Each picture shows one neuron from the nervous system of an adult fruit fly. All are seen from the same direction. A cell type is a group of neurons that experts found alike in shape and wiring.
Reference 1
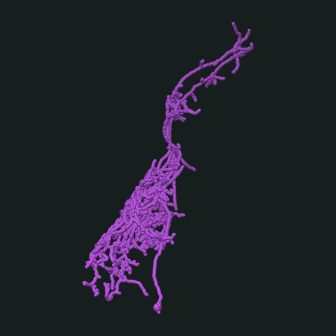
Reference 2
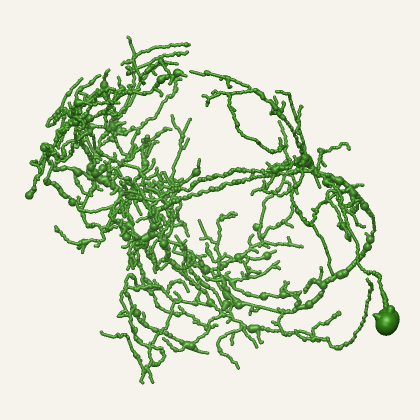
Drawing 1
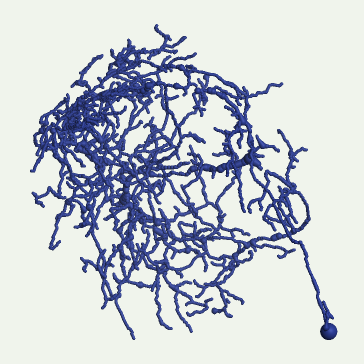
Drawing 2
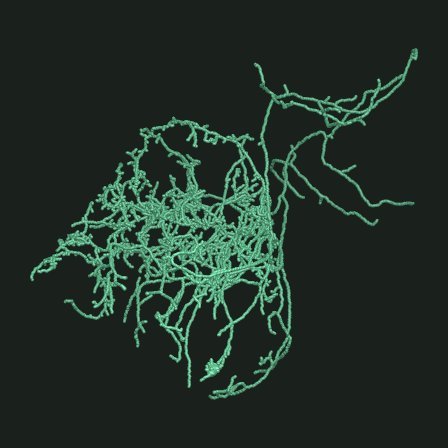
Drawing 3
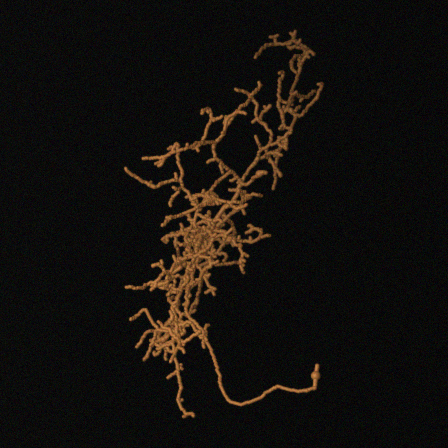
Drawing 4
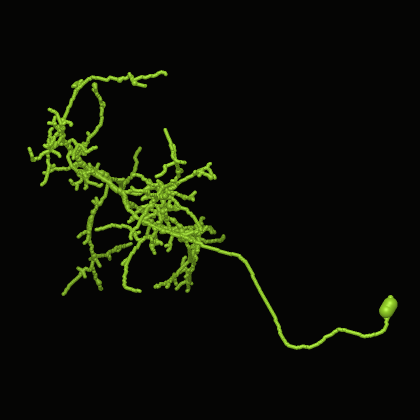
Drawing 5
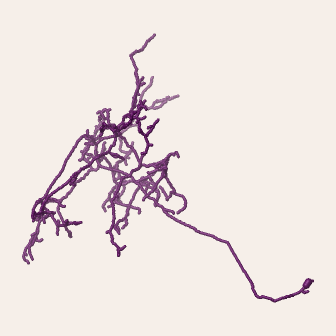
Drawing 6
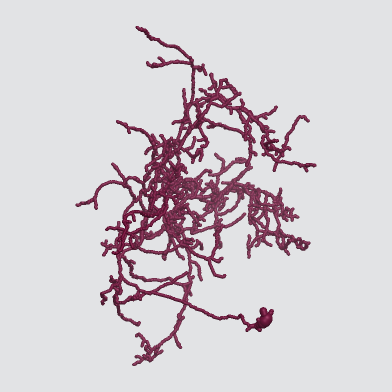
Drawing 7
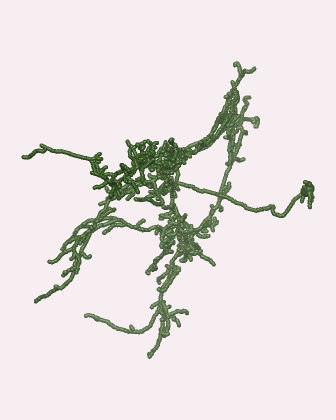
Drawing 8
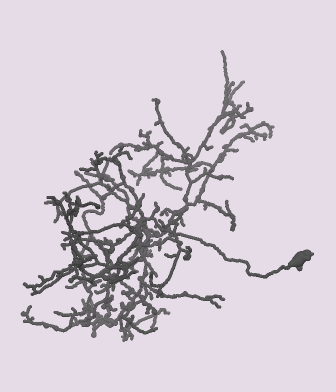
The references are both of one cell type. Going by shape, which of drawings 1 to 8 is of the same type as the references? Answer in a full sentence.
Drawing 1 shows a neuron of the same cell type.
